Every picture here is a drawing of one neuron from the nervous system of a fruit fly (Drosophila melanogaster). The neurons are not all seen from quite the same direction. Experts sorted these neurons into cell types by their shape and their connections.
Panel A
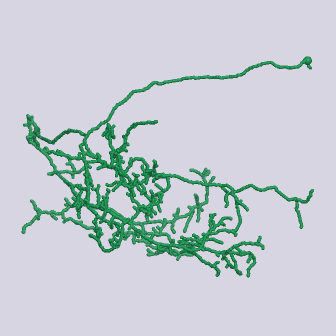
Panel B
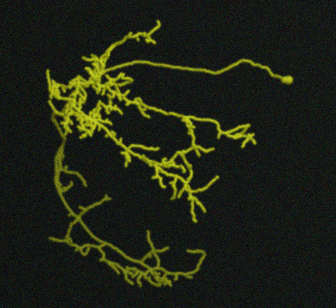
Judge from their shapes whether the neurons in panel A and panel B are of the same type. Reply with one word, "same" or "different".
same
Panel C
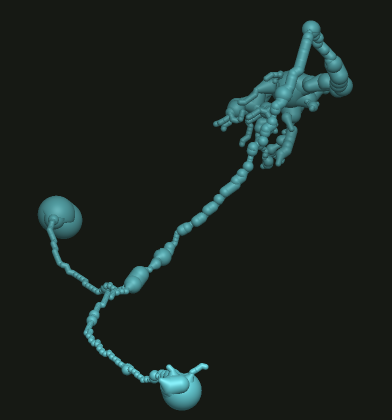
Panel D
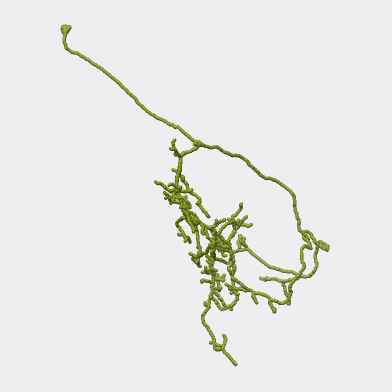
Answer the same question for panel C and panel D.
different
